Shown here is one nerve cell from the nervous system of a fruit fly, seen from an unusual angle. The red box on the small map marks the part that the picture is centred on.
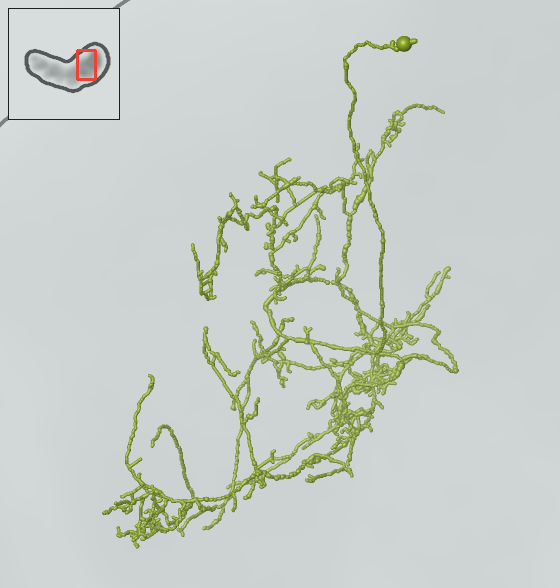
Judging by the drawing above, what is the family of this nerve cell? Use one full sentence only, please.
As a matter of family, this nerve cell is hemilineage DM1_antero_ventral.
